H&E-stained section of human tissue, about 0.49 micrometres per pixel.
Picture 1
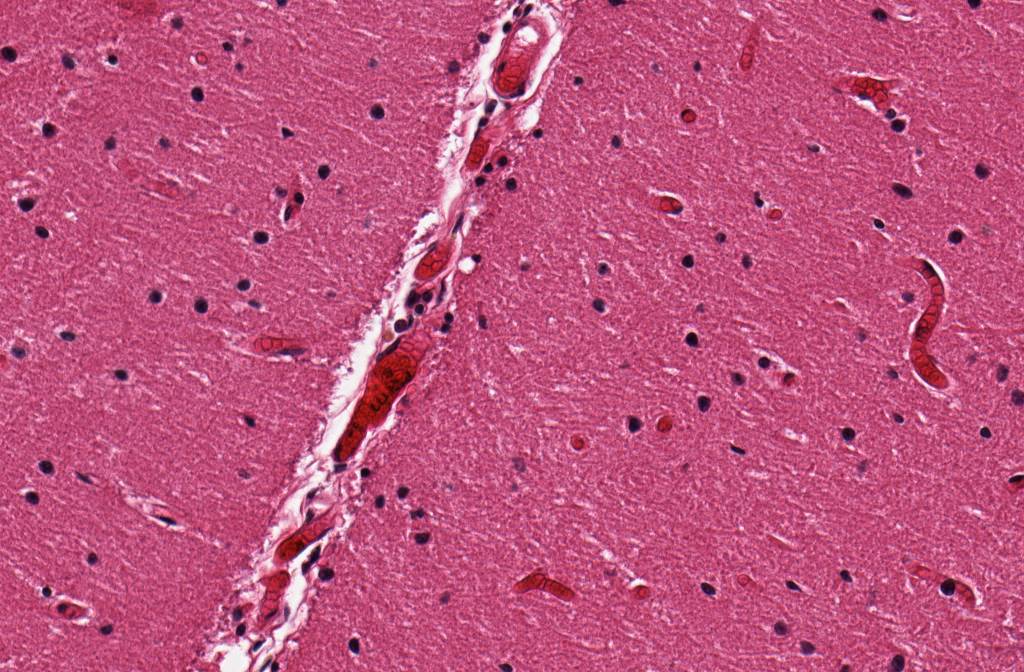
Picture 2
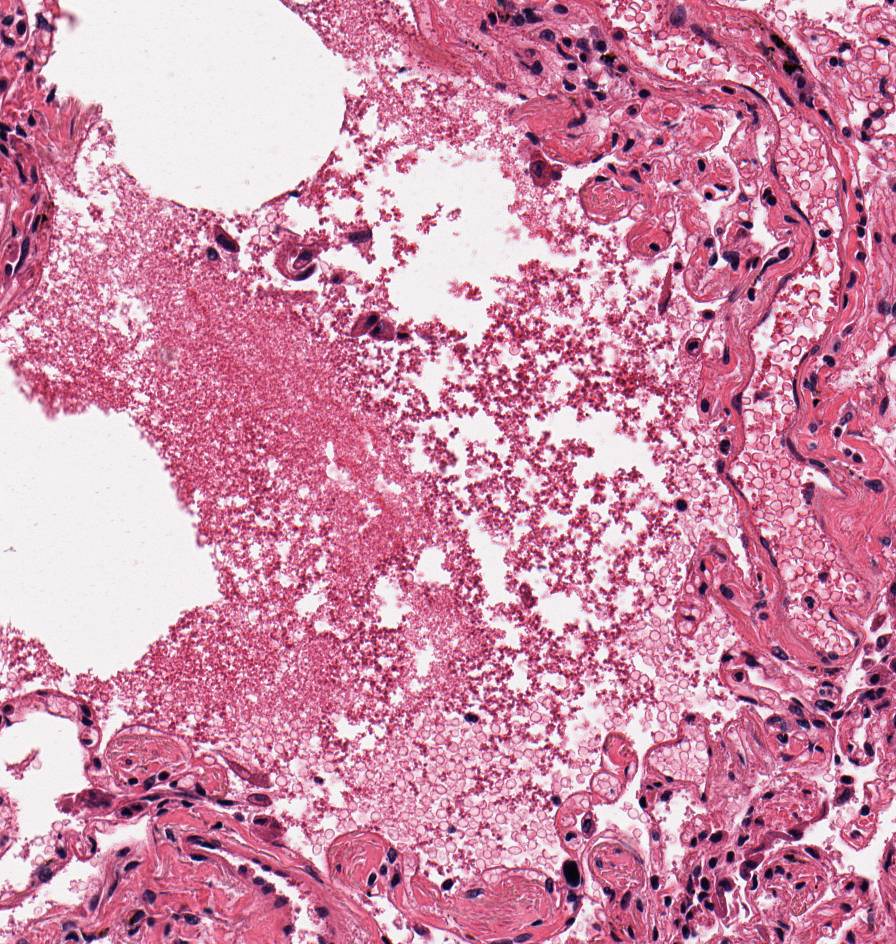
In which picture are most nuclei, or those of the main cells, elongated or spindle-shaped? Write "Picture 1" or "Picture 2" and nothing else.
Picture 2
